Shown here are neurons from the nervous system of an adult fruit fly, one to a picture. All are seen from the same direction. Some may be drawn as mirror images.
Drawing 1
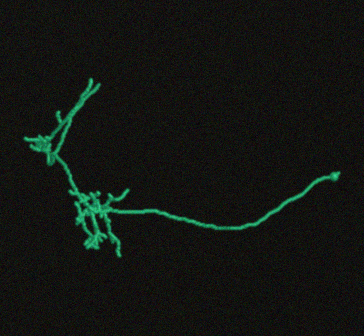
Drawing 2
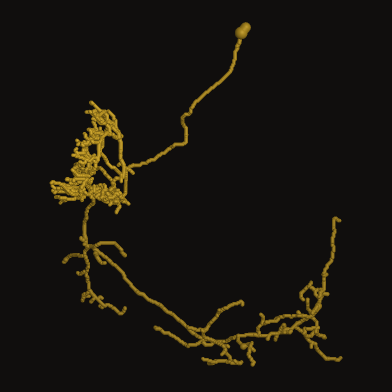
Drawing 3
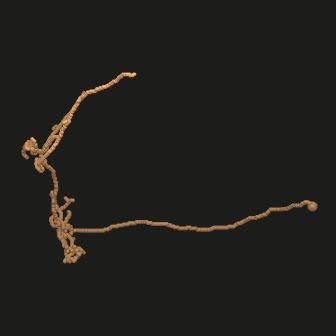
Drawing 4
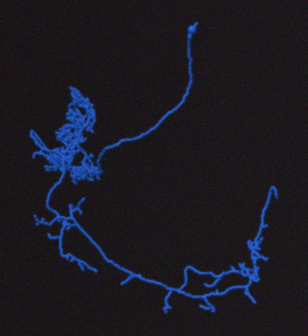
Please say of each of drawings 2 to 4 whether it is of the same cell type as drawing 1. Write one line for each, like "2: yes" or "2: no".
2: no
3: yes
4: no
